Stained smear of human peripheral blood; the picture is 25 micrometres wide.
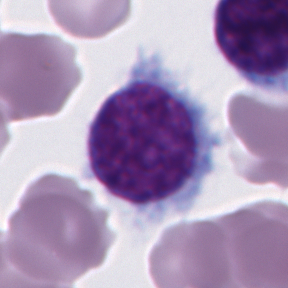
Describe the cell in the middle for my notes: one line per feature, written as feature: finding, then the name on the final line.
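Cytoplasm width: greater right of the nucleus than left
Edge: fringed with fine hair-like projections
Granules: none visible in the cytoplasm
Neighbour: a second nucleated cell, cut off at the upper right corner
Identity: hairy cell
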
